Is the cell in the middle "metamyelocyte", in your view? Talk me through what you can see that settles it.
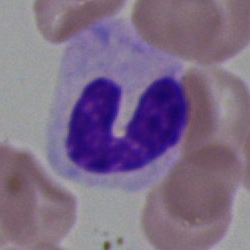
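Metamyelocyte is not the right name here; the cell is a band neutrophil. Its nucleus is bent into a U shape, with a deep notch that opens toward the top of the cell.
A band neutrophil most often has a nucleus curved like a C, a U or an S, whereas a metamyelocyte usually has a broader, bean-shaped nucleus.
The U-shaped nucleus therefore speaks for band neutrophil and against metamyelocyte. The chromatin is dark purple and coarsely clumped.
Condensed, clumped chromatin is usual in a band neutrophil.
Further features are recorded without weighting: no nucleolus is visible, the nucleus lies in the lower half of the cell with a wider band of cytoplasm above it, the cytoplasm is abundant and pale lilac-blue, and the outline is irregular and somewhat angular rather than round.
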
